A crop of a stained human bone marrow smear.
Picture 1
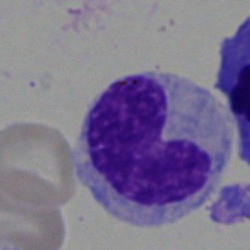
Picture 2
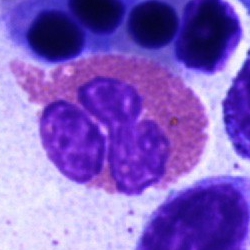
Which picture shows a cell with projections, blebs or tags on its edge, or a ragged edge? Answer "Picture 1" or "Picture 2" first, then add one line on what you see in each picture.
Picture 2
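In picture 1: The cell outline is round and smooth.
In picture 2: The cell outline is irregular, with cytoplasm drawn out into a tapering extension toward the upper left.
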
